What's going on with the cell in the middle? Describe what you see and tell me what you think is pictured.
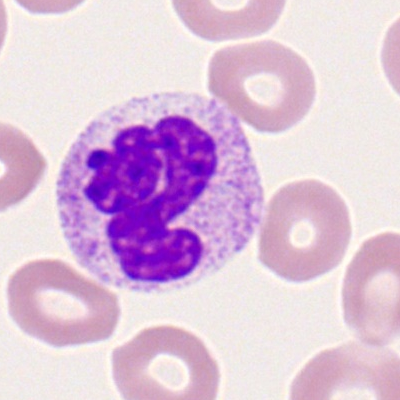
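Plentiful and pale pinkish-lilac, the cytoplasm has fine lilac granules scattered evenly through it. No vacuoles are visible in it. The nucleus shows no nucleoli. This cell is a segmented neutrophil.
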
